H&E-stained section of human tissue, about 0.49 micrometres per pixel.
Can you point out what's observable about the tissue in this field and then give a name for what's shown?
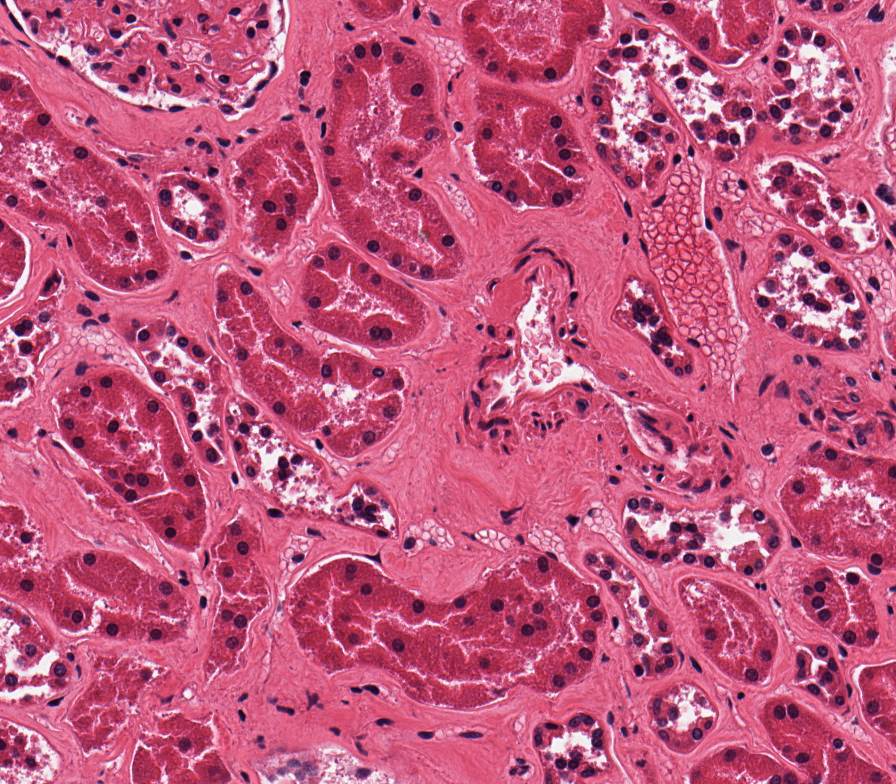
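First, architecture: closely packed tubules cut in round, oval and elongated profiles, with bands of pink stroma between them. Second, lining: a single layer of cuboidal to low columnar cells. Third, cytoplasm: abundant, deeply eosinophilic and granular. Fourth, nuclei: small, round, dark, fairly uniform. This is renal cortex.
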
